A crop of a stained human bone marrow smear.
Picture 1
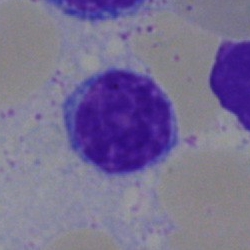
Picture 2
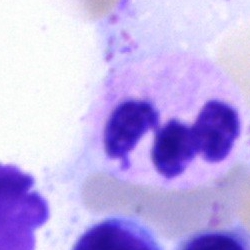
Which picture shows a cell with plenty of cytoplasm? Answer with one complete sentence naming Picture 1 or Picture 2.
In picture 2, abundant cytoplasm surrounds the nucleus.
